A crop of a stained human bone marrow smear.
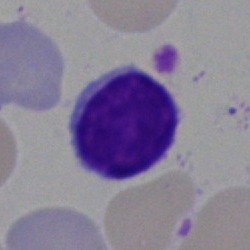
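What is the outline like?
Roughly round and smooth.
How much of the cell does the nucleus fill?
Nearly all of it, leaving very little cytoplasm.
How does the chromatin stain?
Dark purple, and it looks dense.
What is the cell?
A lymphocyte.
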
